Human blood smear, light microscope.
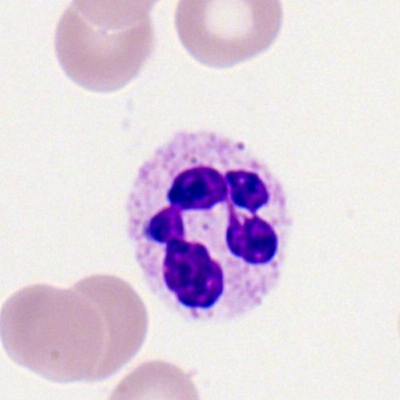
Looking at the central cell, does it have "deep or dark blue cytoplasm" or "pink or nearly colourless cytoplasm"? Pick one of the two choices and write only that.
Pink or nearly colourless cytoplasm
